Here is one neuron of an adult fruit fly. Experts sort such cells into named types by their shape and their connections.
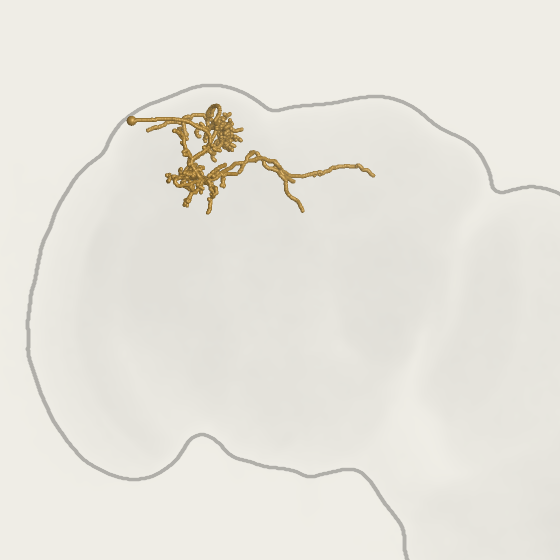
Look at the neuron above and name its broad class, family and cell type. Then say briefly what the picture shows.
It is a central-brain intrinsic neuron. The family is LHPD. The cell type is LHPD2d2. Its cell body lies at the upper left of the picture. As drawn here it is wider than it is tall.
